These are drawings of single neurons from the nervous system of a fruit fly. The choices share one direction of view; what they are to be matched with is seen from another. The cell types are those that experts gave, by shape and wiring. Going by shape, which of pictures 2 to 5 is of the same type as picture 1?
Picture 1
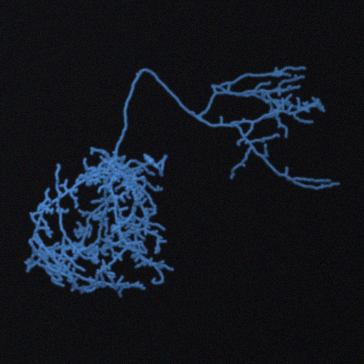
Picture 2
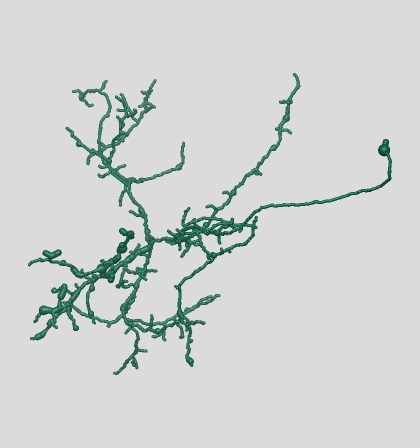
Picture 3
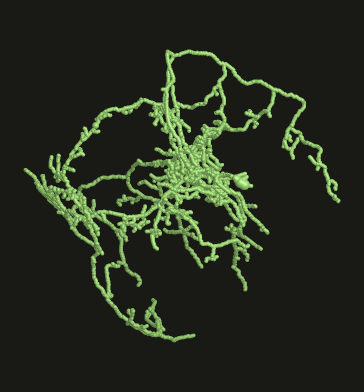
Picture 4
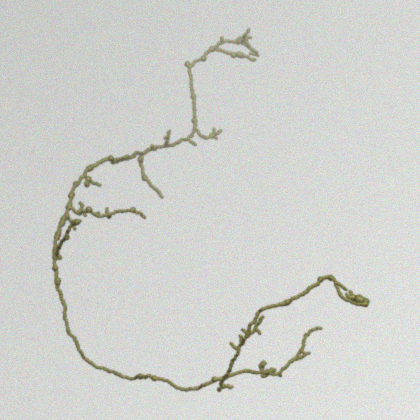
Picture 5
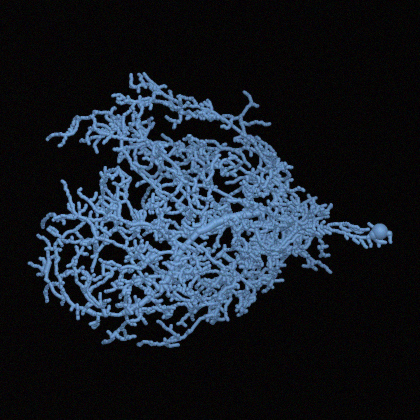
3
